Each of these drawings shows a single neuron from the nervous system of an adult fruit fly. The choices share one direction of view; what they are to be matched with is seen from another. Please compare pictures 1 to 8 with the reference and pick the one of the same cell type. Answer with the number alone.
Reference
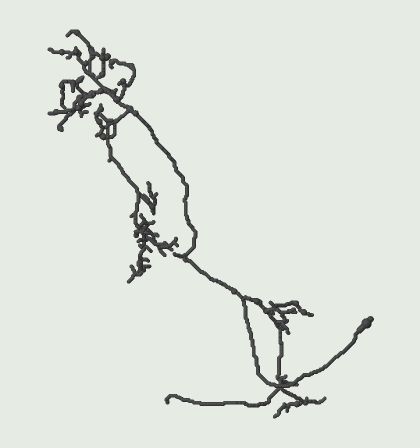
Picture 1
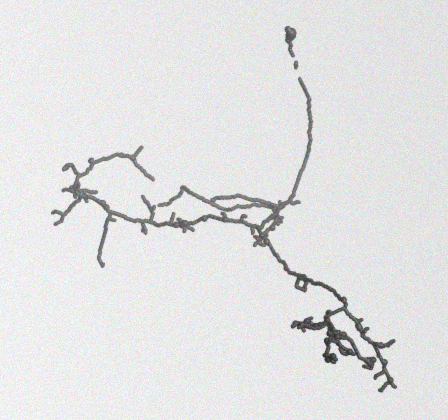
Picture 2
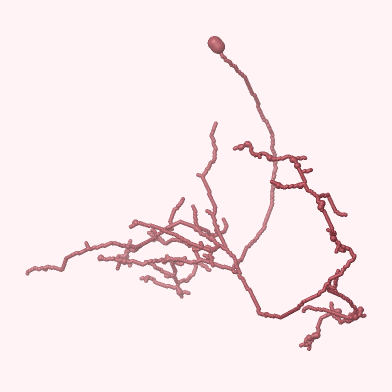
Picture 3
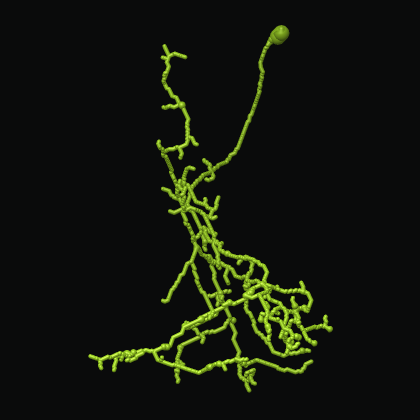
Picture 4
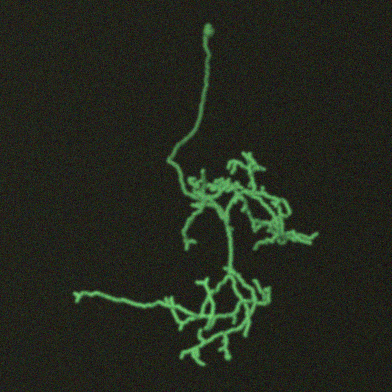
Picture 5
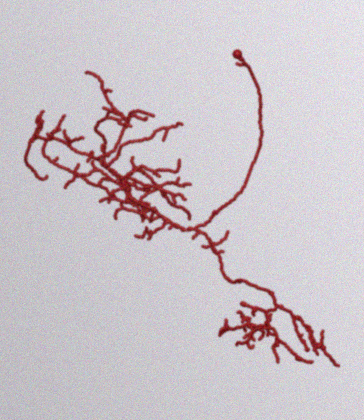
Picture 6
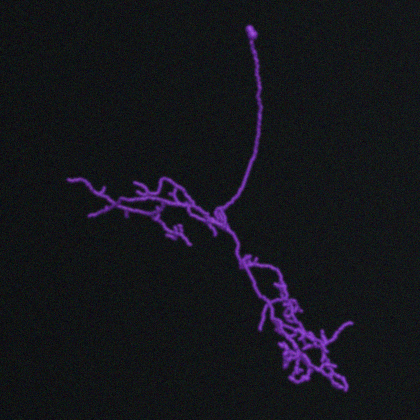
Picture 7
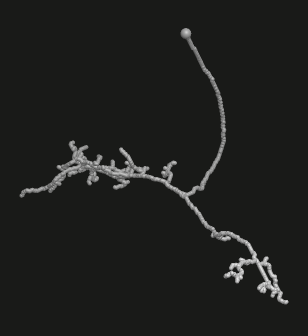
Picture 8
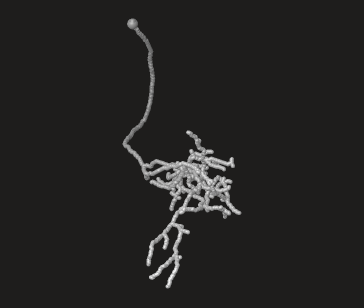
6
